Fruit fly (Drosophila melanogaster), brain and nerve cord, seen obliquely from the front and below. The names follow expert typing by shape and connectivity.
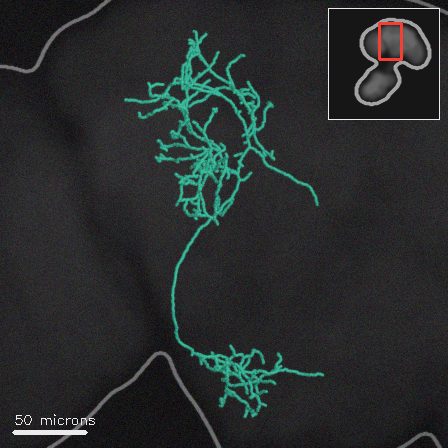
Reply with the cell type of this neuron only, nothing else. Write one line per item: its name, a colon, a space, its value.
cell type: AVLP709m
